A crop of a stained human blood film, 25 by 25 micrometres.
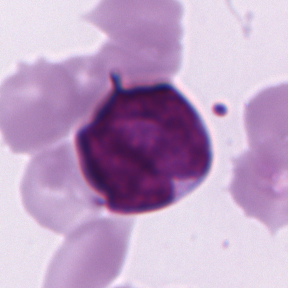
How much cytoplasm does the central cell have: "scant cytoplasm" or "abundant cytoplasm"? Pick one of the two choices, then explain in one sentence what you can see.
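Scant cytoplasm. The nucleus fills almost the whole cell.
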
